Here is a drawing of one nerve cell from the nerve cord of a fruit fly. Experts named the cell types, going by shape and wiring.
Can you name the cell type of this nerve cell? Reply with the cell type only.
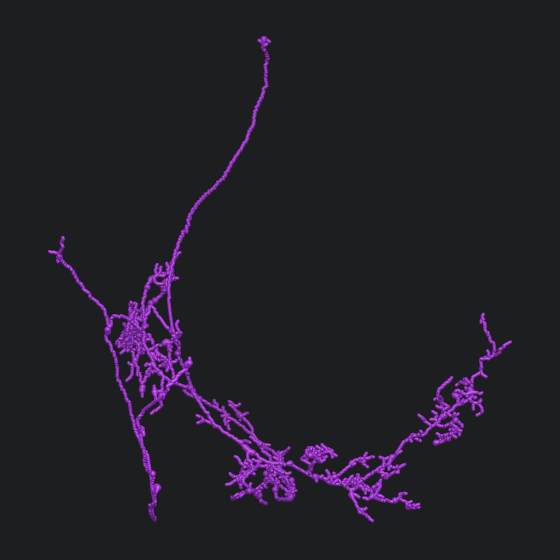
IN23B062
